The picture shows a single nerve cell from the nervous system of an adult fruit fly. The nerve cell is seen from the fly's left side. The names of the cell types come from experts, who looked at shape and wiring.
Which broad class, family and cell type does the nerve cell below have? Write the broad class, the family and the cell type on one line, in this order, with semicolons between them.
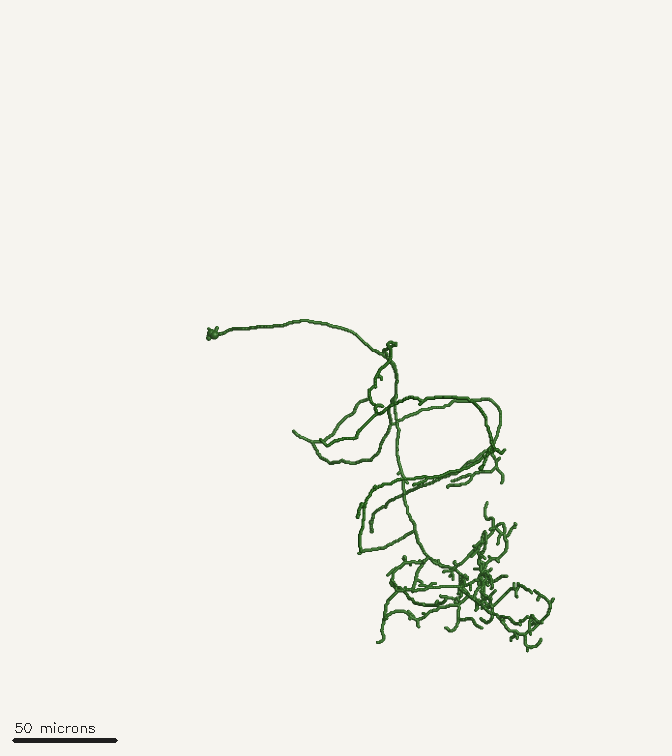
visual centrifugal neuron; hemilineage VLPa2; PVLP046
